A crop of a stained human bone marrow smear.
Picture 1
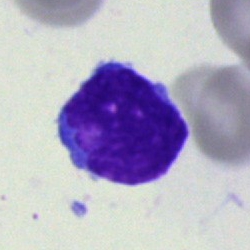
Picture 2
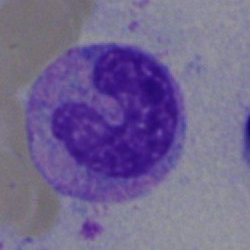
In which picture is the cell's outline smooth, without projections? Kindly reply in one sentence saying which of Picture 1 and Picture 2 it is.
In picture 2, the cell has a smooth edge rather than a rough one.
